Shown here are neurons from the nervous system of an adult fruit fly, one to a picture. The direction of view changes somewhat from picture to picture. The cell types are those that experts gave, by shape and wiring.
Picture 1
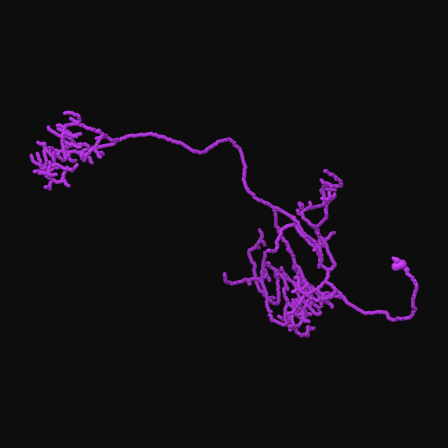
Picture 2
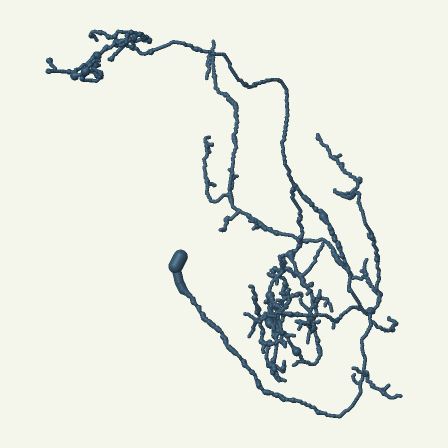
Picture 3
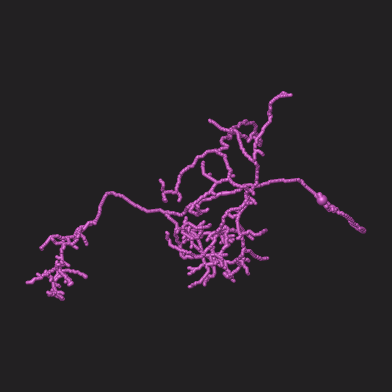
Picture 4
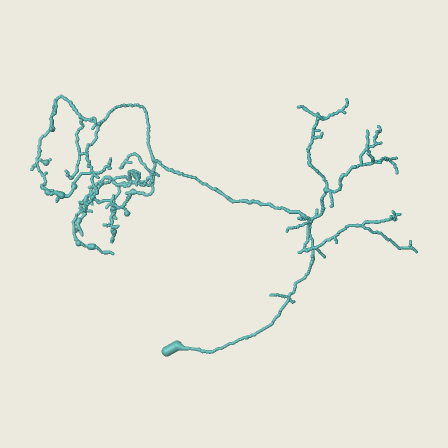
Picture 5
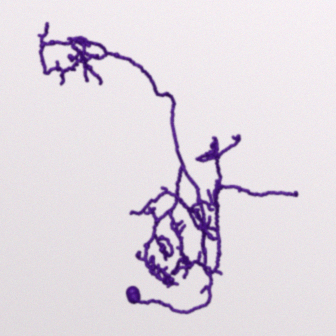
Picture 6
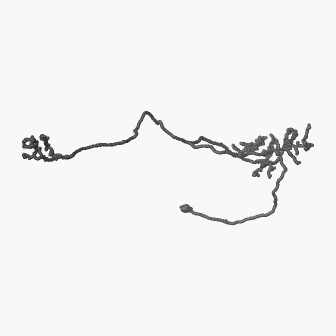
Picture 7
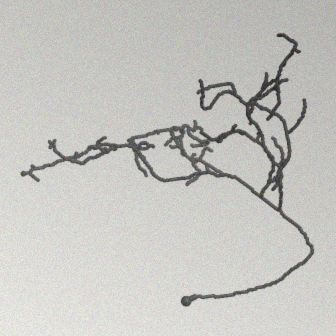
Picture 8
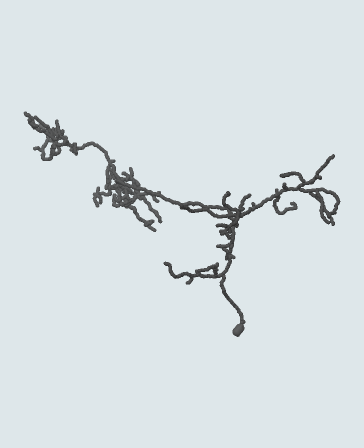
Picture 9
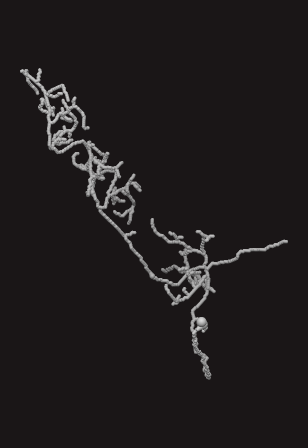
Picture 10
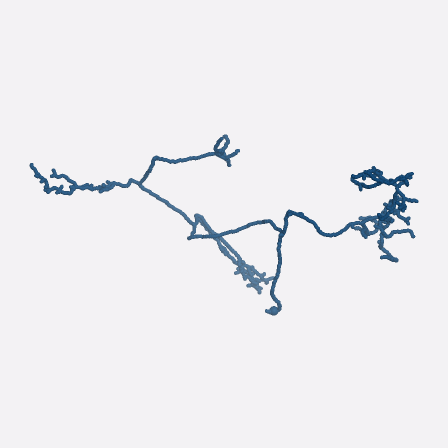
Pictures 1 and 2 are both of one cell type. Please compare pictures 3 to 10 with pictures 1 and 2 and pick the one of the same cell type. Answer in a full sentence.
The neuron in picture 5 is of the same cell type.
